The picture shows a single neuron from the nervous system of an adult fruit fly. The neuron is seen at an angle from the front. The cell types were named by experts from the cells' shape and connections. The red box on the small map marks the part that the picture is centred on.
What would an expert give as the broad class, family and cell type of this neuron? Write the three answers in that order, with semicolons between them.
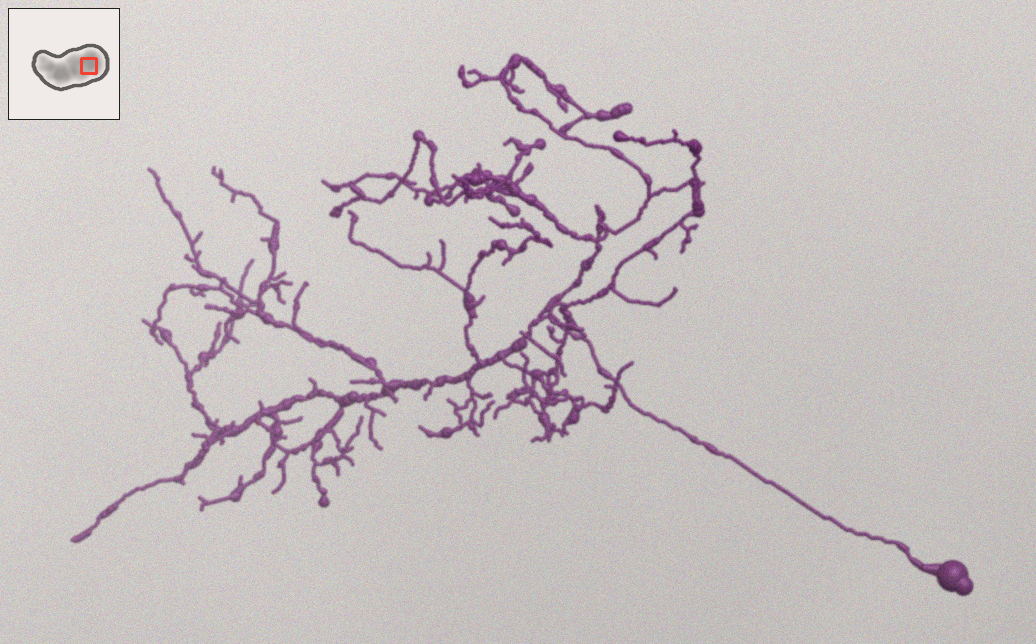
central-brain intrinsic neuron; hemilineage LALa1_anterior; LAL059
